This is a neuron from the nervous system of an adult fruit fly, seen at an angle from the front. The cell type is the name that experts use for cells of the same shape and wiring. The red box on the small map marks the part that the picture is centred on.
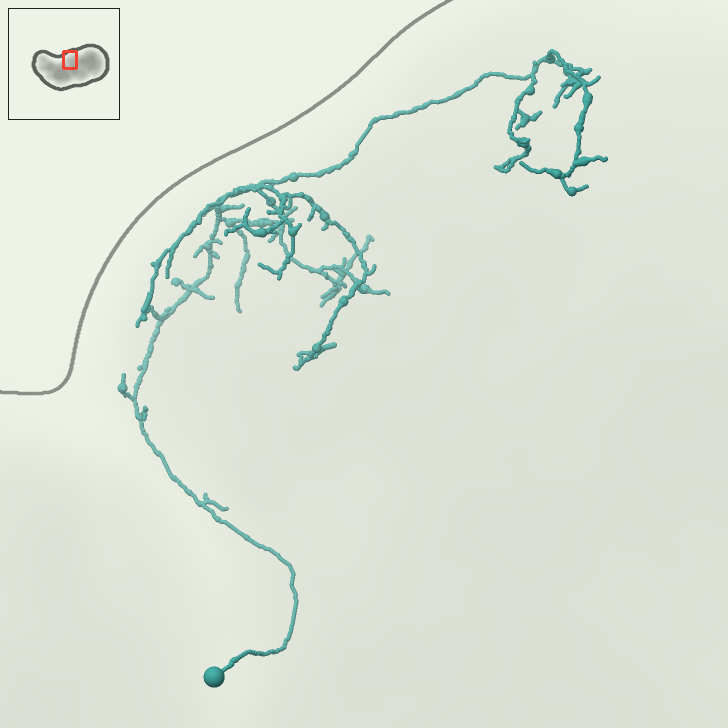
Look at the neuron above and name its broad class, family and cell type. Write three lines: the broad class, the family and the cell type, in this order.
central-brain intrinsic neuron
hemilineage LHa3
LHAV3b8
